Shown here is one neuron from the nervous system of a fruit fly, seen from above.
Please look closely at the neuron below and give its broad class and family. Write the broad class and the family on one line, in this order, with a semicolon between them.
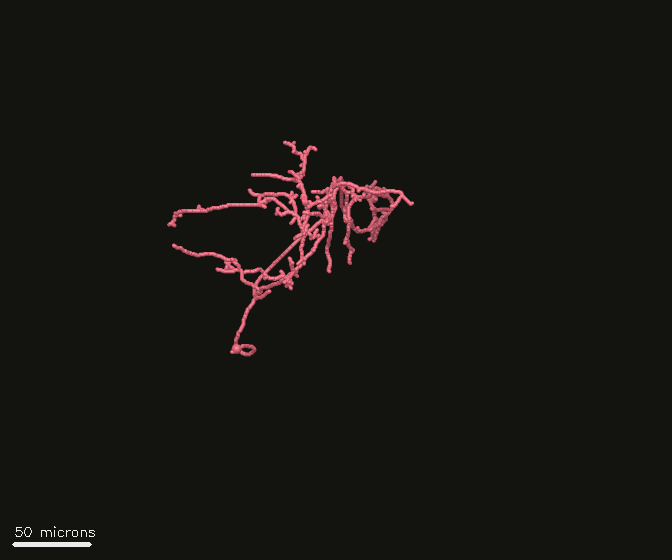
central-brain intrinsic neuron; hemilineage SMPpv1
